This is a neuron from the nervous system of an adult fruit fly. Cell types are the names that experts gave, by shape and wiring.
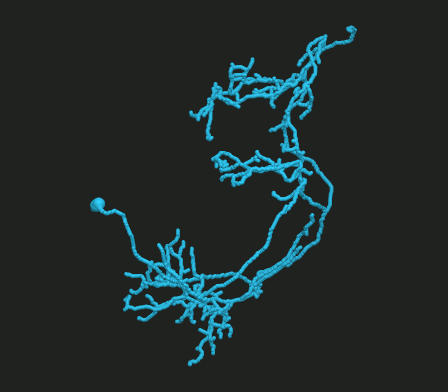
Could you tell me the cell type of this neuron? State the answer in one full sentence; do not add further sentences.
It is SLP126 that this neuron is, by cell type.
